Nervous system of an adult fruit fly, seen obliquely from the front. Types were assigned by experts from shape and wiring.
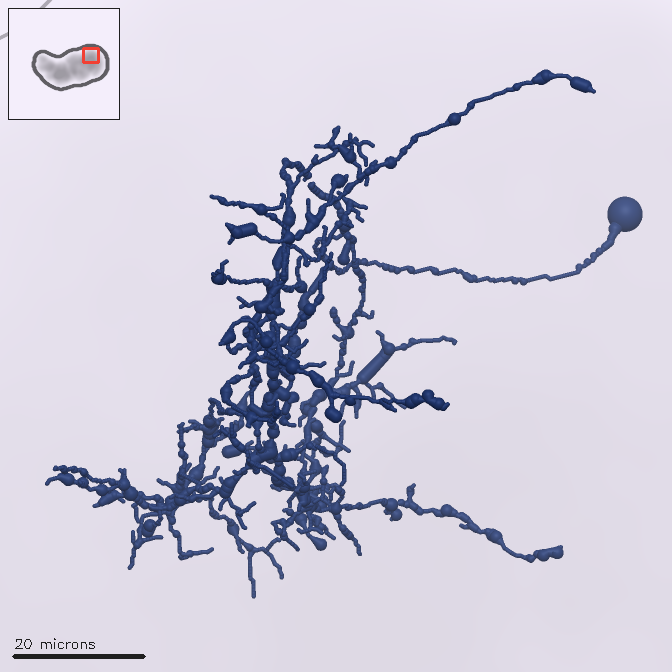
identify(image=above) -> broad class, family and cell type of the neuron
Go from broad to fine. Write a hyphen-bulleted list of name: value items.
- broad class: central-brain intrinsic neuron
- family: hemilineage SLPp&v1_posterior
- cell type: CL134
